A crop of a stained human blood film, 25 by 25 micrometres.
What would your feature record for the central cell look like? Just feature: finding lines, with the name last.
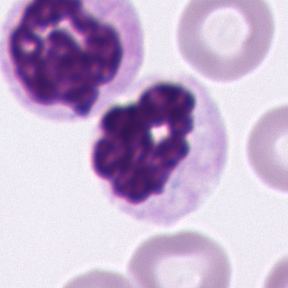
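Nuclear border: knobbly, scalloped
Nucleus: small clear hole near centre
Chromatin: coarsely clumped
Cytoplasm: pale pinkish-lilac
Name: segmented neutrophil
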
